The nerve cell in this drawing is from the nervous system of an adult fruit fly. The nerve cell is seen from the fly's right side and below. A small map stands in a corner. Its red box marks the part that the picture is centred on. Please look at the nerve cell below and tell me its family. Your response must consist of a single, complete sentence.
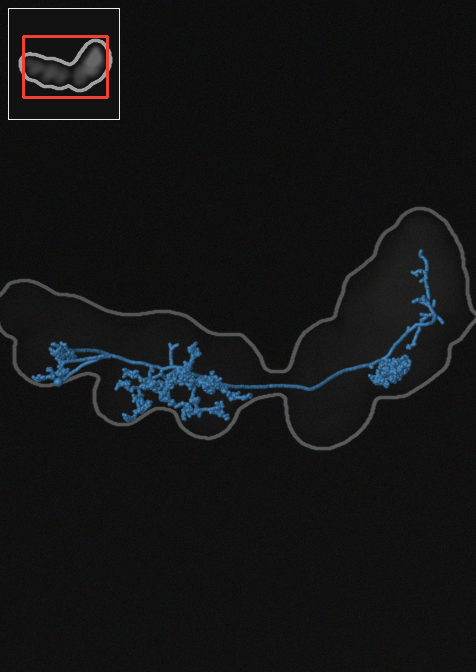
The family classification of the nerve cell is hemilineage 08B.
